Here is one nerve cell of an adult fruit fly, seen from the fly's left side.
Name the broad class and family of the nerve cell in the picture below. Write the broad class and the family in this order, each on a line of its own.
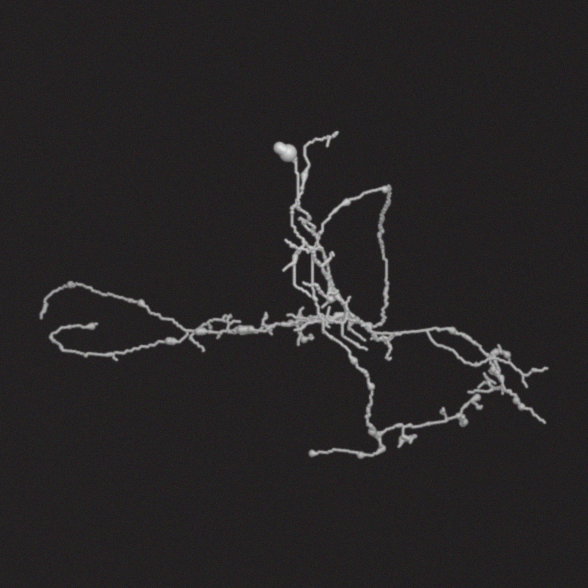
nerve-cord intrinsic neuron
hemilineage 17A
